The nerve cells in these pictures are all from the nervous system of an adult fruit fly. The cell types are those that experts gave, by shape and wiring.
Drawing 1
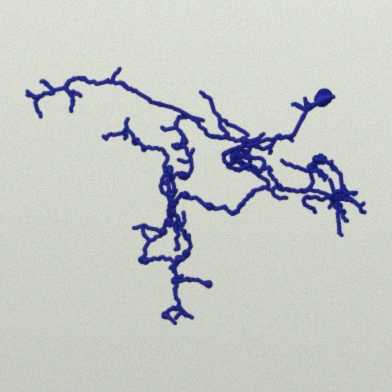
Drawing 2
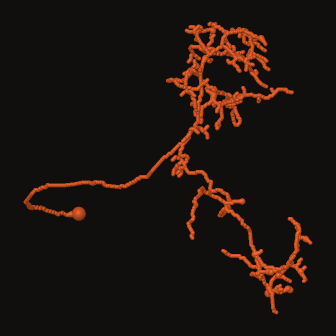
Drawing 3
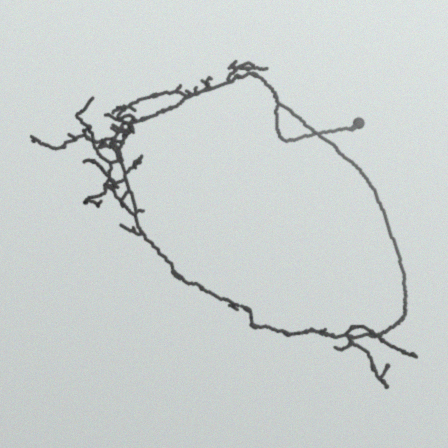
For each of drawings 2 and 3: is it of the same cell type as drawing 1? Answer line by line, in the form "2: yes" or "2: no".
2: no
3: no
